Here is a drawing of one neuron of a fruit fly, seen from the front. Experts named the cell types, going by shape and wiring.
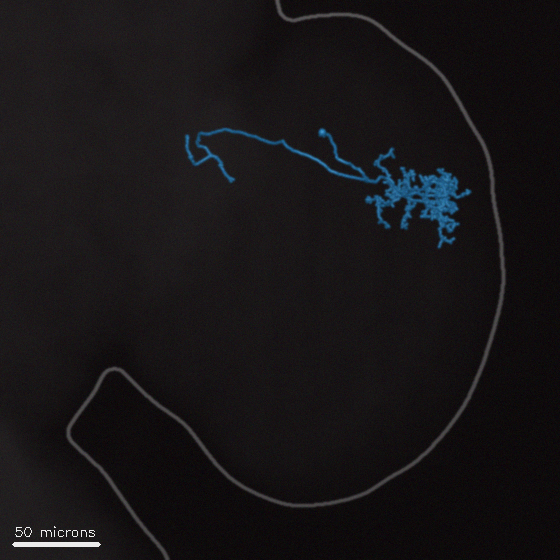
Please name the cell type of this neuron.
MeLo1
